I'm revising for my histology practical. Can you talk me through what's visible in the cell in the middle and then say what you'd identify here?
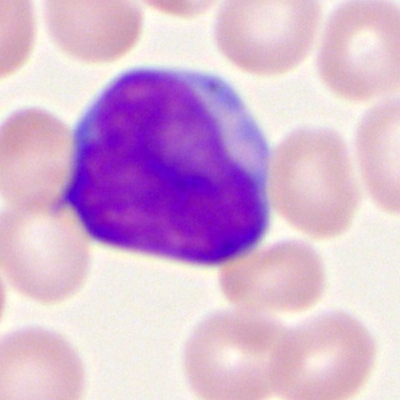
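Outline first: angular, with fairly straight sides. Nucleus next: it takes up nearly the entire cell. Chromatin: deep purple, broken by scattered paler patches. Vacuoles: none seen anywhere in the cell. Name: myeloblast.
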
